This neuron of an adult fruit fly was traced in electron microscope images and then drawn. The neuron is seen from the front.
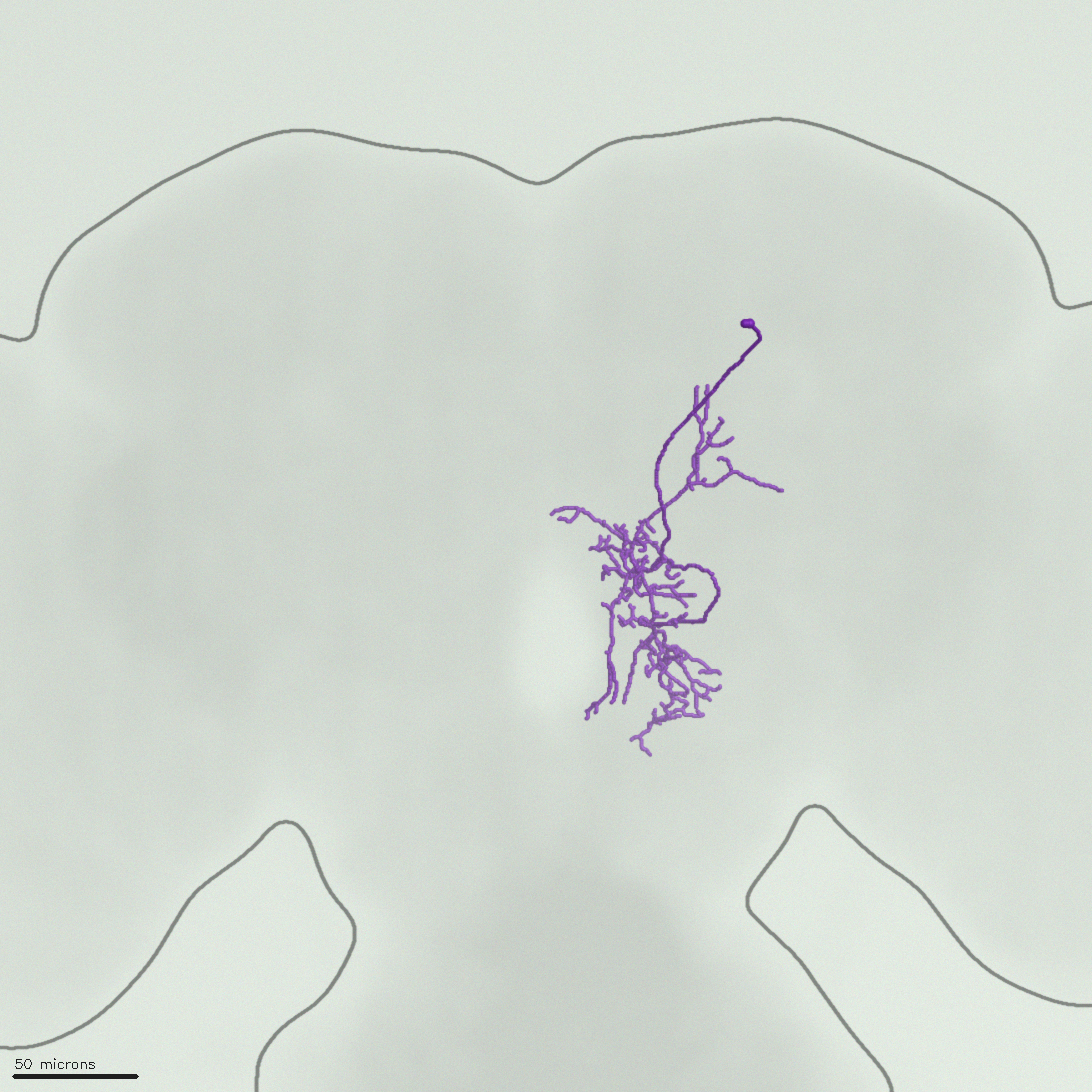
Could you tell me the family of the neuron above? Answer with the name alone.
hemilineage AOTUv1_ventral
